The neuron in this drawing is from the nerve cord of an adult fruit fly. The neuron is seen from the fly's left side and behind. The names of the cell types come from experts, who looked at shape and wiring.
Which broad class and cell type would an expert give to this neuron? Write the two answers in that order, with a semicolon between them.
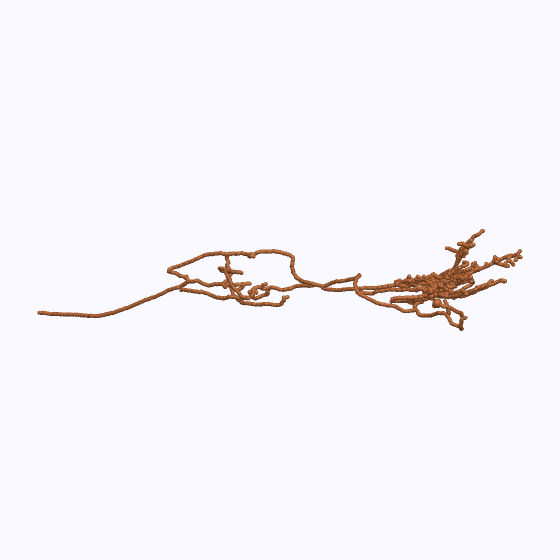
ascending neuron; ANXXX171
